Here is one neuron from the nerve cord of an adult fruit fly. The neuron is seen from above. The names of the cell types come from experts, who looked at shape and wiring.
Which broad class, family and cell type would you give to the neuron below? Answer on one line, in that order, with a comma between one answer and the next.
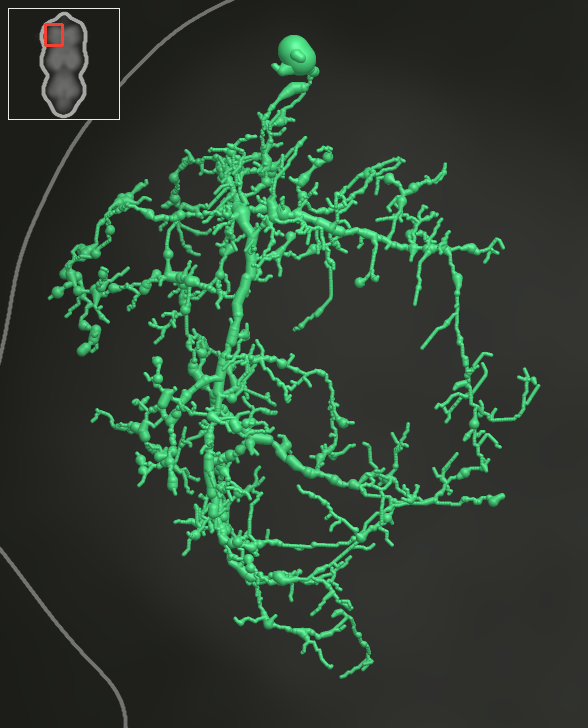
nerve-cord intrinsic neuron, hemilineage 17A, IN17A061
